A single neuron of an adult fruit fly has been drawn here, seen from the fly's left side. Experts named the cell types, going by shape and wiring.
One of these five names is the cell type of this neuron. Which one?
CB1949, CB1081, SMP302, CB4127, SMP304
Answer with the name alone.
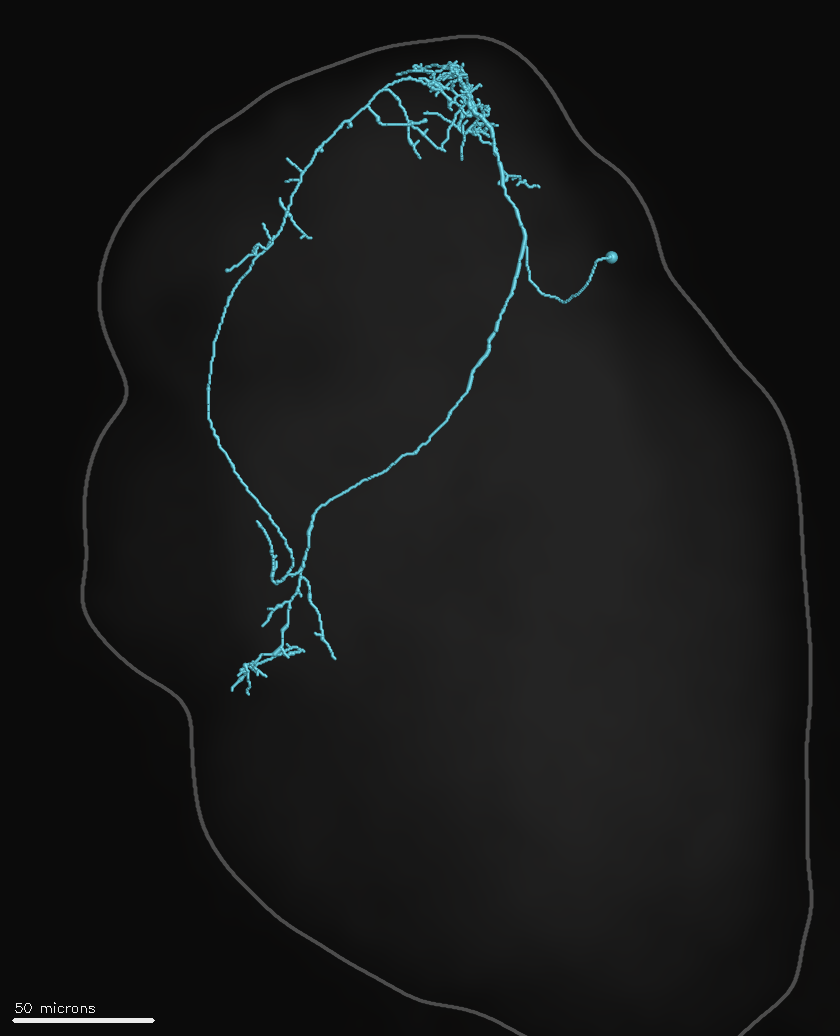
CB1081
